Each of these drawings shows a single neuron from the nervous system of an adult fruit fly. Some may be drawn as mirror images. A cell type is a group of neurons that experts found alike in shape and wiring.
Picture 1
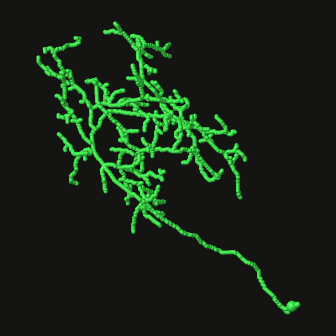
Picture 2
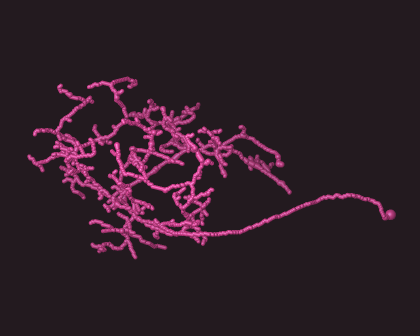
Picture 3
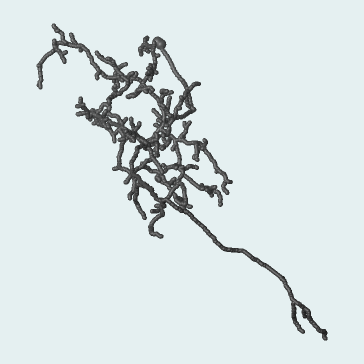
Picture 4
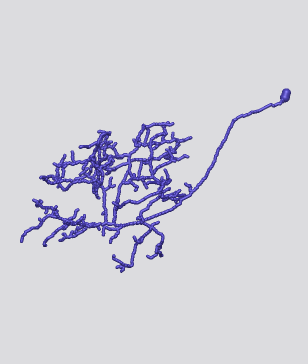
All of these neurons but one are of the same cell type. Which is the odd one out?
3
